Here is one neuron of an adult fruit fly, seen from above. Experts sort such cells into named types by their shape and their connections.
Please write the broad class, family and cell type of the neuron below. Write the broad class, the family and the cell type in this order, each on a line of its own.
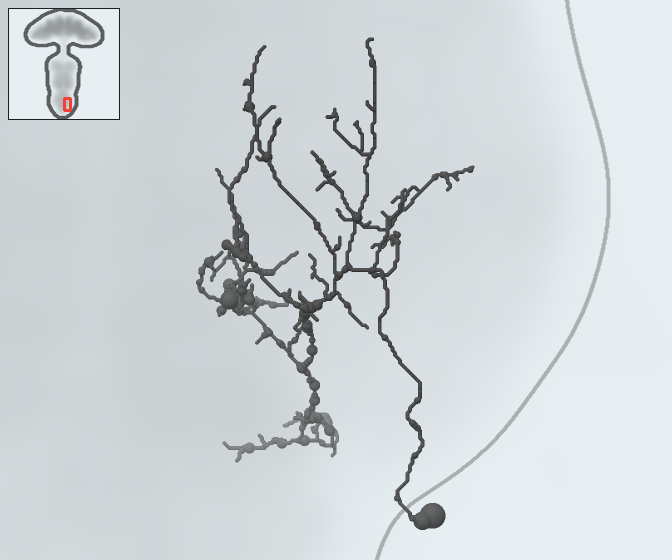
nerve-cord intrinsic neuron
hemilineage 19A
IN19A060_d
